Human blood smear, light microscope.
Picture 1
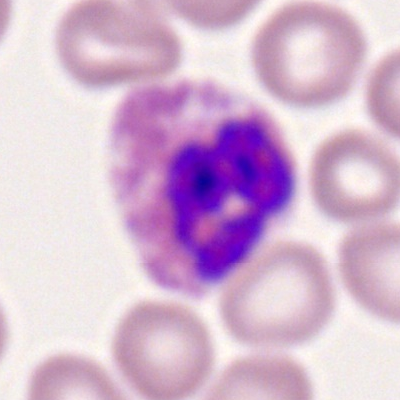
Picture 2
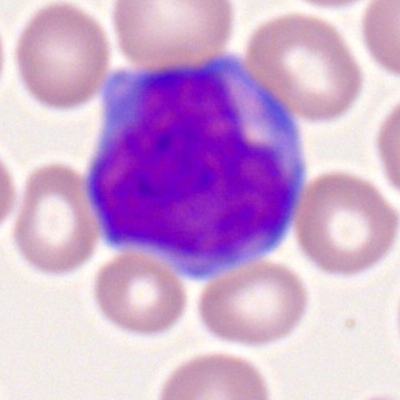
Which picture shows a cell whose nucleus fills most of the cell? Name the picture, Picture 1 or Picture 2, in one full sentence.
Scant cytoplasm is found in the cell of picture 2.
